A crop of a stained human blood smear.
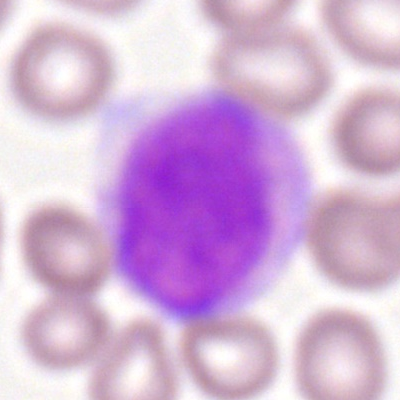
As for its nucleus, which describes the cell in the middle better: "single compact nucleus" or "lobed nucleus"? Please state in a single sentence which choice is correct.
The cell's nucleus is compact, undivided and round, oval or kidney-shaped.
